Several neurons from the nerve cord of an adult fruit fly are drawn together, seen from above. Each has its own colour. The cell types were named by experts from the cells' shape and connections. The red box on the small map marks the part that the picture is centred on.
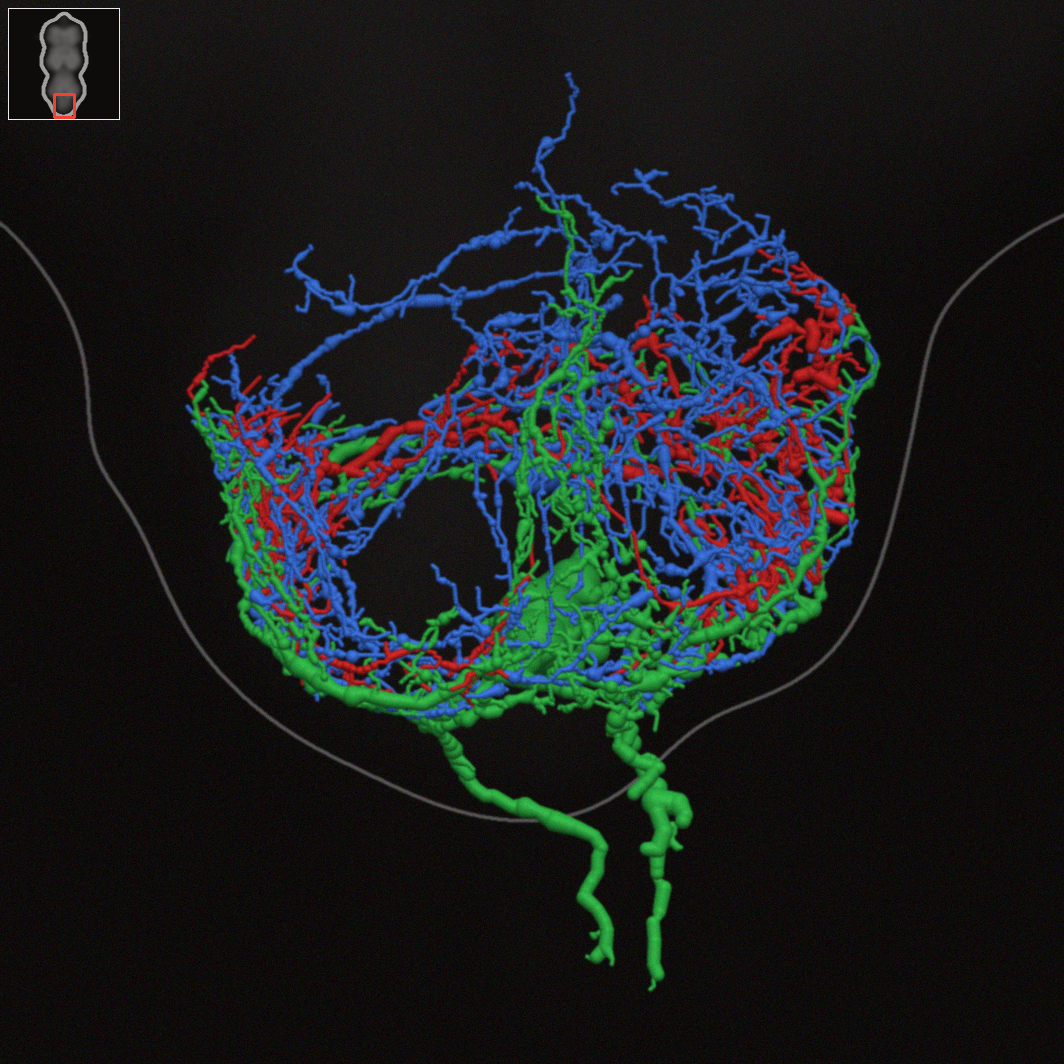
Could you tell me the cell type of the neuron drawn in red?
INXXX265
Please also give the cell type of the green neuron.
EN00B013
